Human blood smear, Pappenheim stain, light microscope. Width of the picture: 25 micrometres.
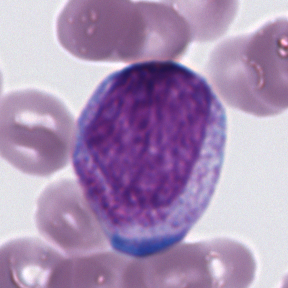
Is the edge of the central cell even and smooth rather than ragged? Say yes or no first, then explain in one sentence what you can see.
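Yes. The cell outline is smooth, with no surface projections.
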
